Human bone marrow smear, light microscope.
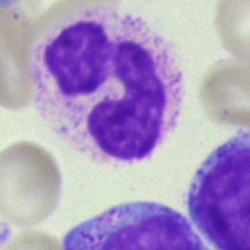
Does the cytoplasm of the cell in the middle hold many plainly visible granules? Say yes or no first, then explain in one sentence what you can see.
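Yes. Fine violet granules are scattered throughout the cytoplasm.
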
